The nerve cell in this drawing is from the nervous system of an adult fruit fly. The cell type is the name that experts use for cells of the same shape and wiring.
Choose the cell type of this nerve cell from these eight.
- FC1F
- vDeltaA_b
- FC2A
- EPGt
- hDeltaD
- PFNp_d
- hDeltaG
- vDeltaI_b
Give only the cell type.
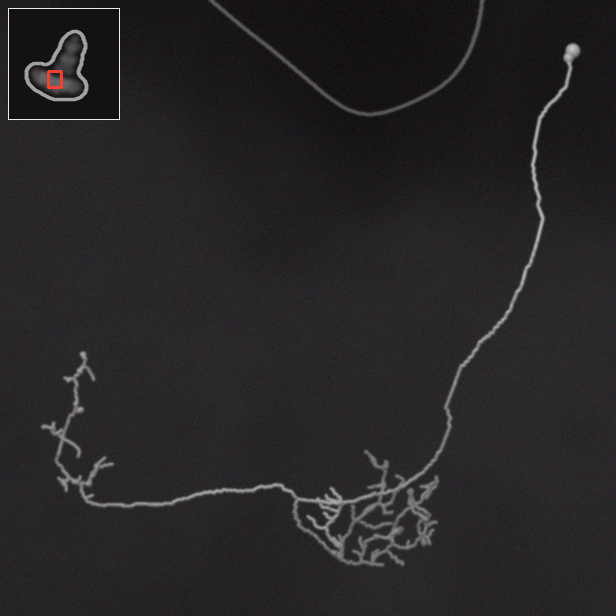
vDeltaI_b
